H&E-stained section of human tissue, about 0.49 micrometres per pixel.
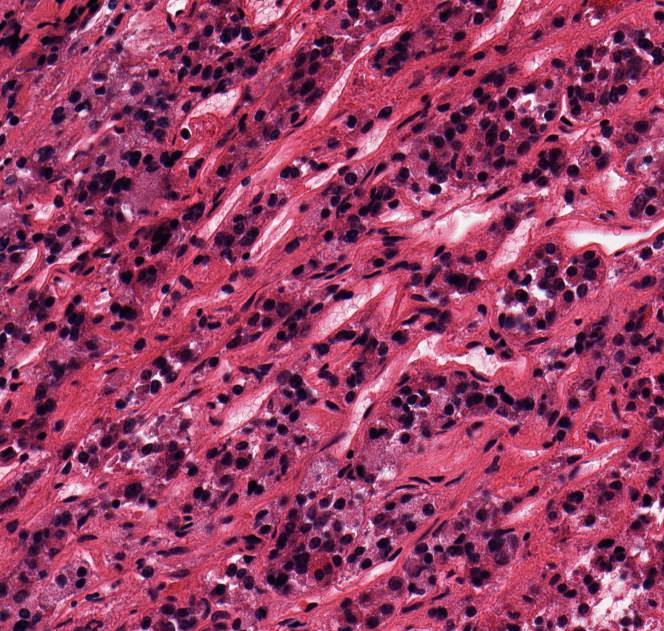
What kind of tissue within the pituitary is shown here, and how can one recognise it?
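The field shows pars distalis. The cells lie in clusters, most with round, darkly stained nuclei, and no glands or epithelium-lined lumens appear anywhere.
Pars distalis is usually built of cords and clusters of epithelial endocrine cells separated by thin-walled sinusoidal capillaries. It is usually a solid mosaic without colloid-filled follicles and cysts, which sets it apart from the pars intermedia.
Pink stromal strands carry elongated spindle-shaped nuclei, with narrow slit-like empty spaces aligned along them.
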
